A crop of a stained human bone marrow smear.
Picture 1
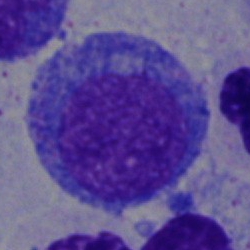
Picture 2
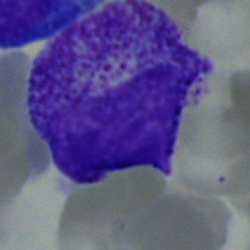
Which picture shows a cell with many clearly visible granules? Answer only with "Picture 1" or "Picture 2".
Picture 2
